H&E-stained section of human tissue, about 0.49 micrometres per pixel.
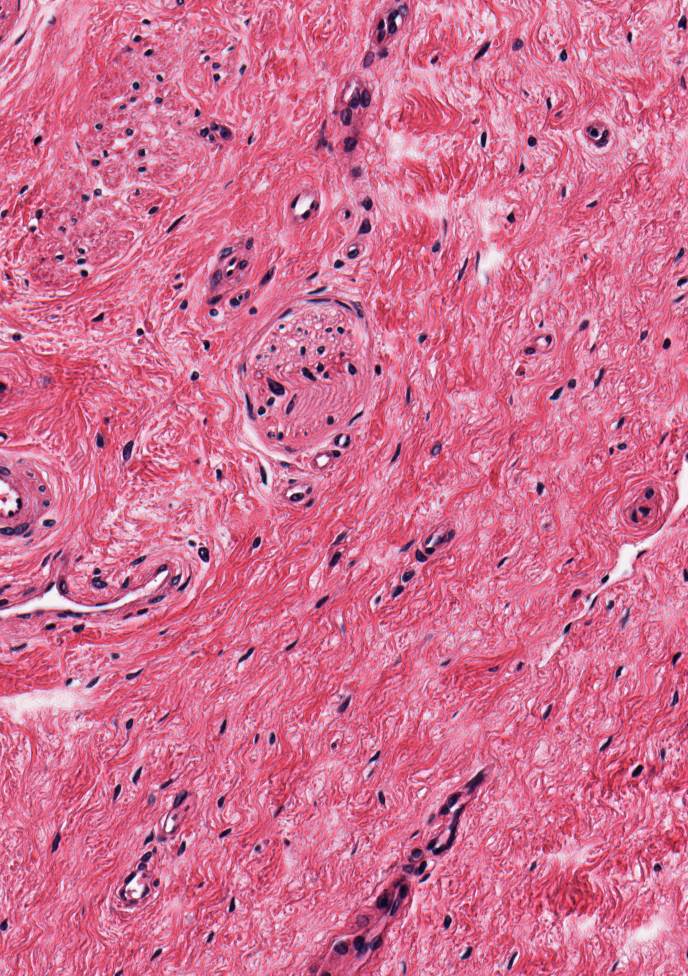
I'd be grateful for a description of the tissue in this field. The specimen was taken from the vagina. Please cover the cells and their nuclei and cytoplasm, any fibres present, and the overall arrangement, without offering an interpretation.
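Dense pink fibrous stroma fills the whole field; no epithelium anywhere. Eosinophilic fibres wavy, interlacing in varied directions, not in one parallel line. No glands or tubules present. No fat cells seen anywhere in the field.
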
